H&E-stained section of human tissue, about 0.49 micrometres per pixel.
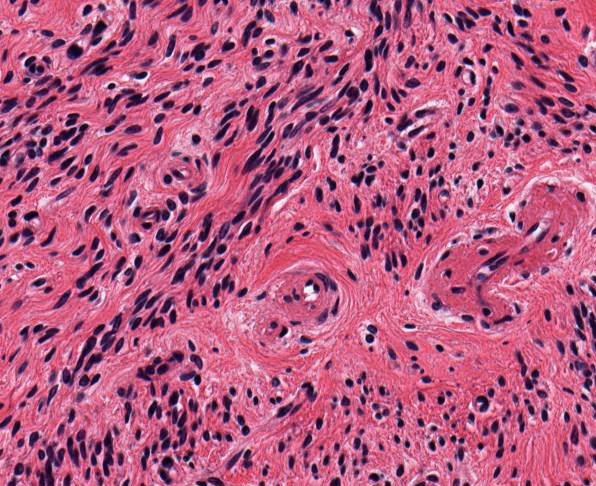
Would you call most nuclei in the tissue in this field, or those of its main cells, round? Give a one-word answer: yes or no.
No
